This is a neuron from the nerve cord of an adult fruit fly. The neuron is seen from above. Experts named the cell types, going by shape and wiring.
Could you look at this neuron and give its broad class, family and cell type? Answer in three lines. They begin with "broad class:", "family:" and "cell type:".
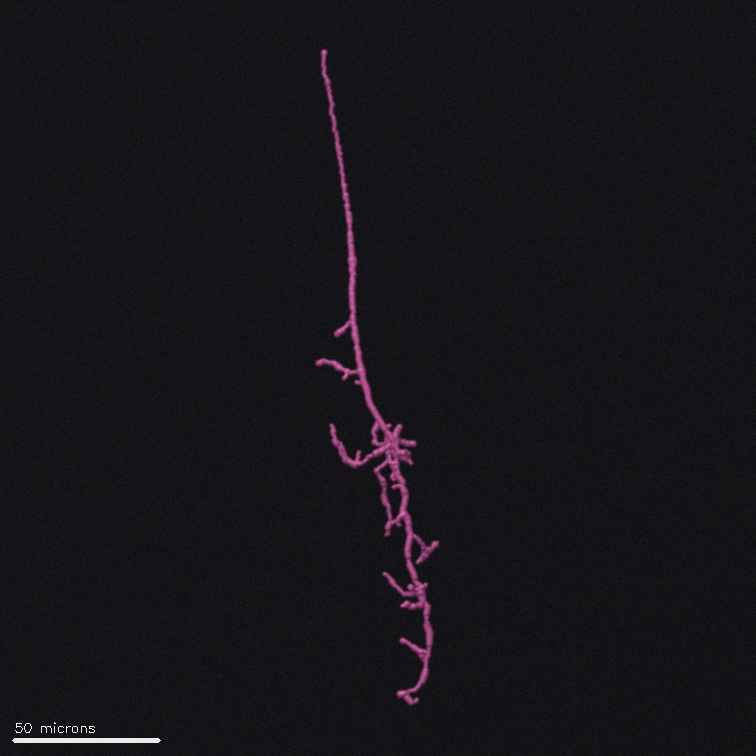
broad class: descending neuron
family: DNge
cell type: DNge065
